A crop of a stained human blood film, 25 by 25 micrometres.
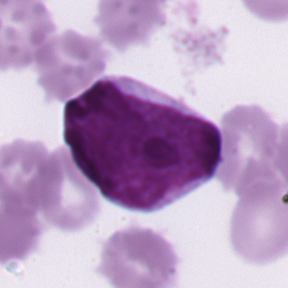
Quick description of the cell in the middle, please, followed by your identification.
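I see one rounded nucleolus just right of the centre of the nucleus. Around the nucleus, the cytoplasm is a thin, pale lilac rim, broadest along the upper edge. I find no granules there, and no vacuoles anywhere in the cell. This is a myeloblast.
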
